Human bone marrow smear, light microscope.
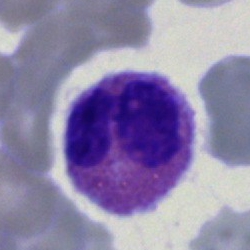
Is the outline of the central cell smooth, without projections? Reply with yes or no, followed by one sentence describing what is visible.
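Yes. The cell is roughly round with a smooth outline.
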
